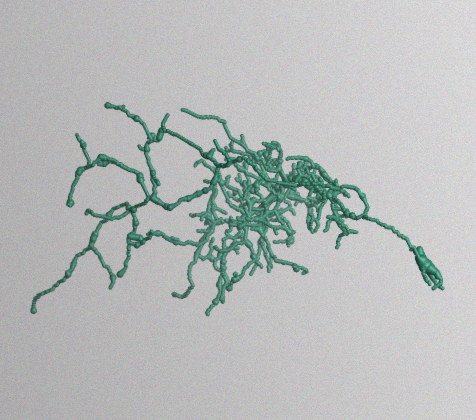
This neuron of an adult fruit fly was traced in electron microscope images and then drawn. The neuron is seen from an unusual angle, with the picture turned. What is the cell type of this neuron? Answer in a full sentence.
The cell type is INXXX334.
